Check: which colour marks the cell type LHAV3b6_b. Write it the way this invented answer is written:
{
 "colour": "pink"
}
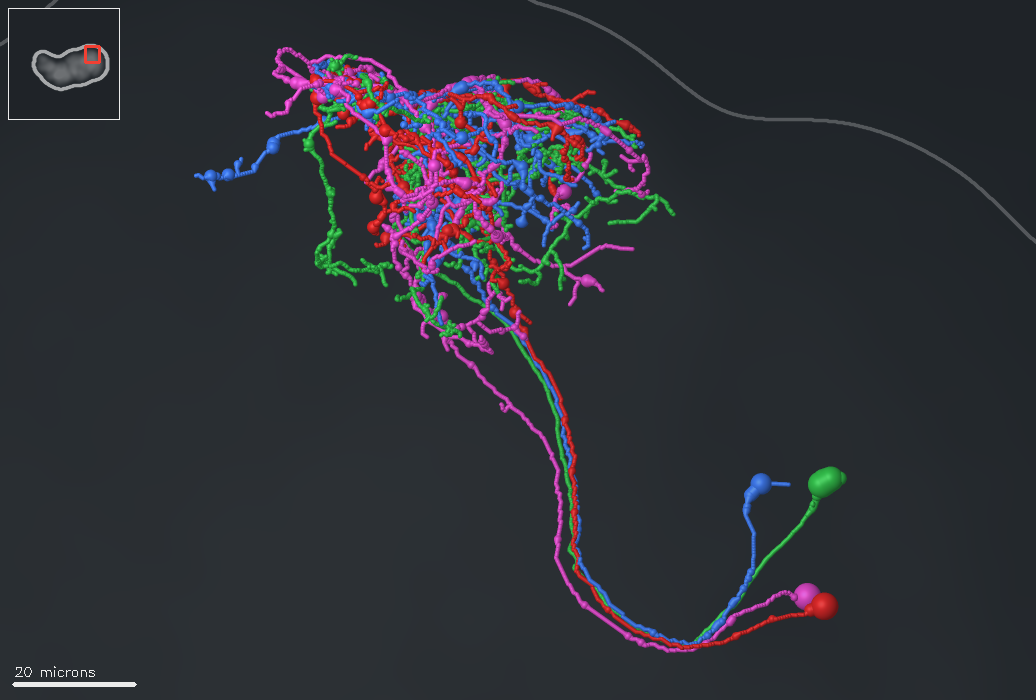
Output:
{
 "colour": "blue"
}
